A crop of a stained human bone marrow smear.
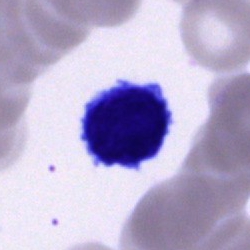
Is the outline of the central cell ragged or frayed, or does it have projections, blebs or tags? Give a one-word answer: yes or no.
Yes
